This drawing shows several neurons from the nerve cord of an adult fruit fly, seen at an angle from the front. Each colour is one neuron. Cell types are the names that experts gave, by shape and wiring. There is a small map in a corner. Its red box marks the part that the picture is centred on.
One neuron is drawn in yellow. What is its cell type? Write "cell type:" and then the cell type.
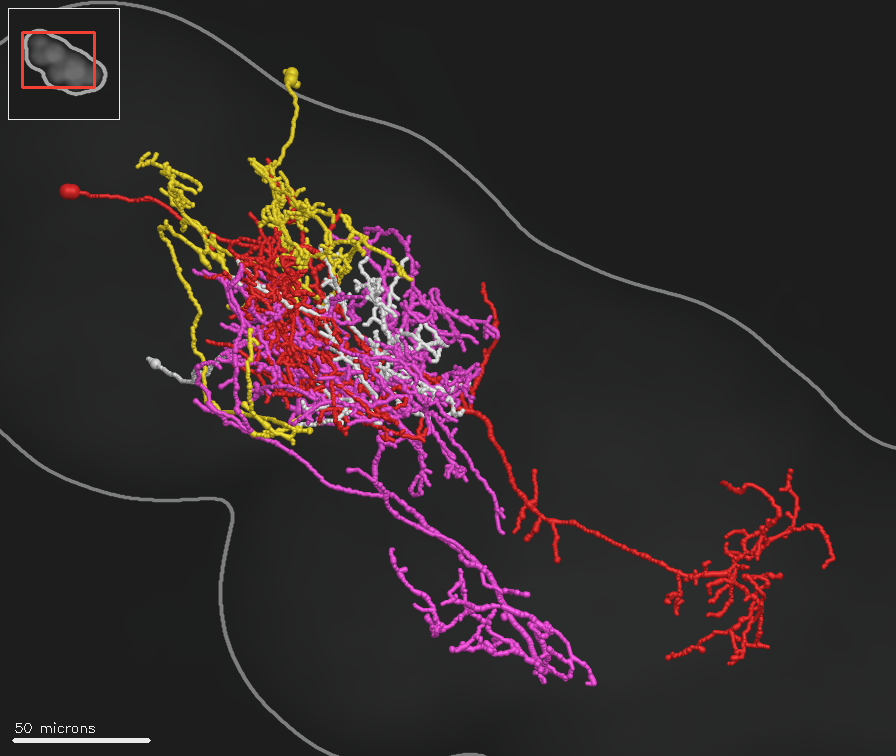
cell type: IN05B084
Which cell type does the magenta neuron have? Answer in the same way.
cell type: INXXX063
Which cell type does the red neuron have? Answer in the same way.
cell type: IN05B030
